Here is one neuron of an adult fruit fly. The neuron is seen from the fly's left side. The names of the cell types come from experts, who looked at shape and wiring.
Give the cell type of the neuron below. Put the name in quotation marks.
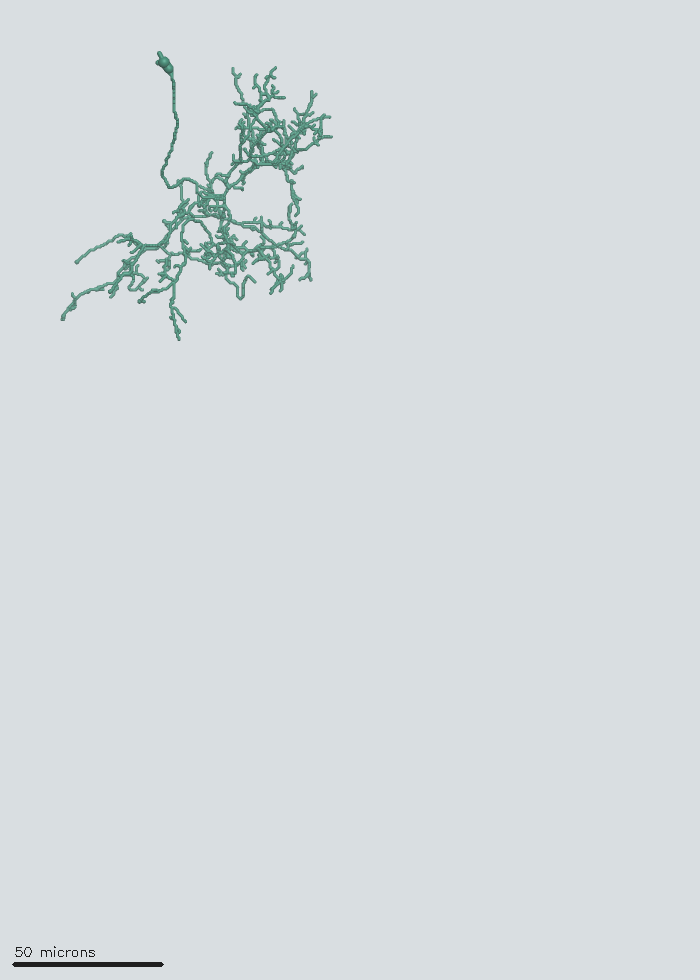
"CB0197"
